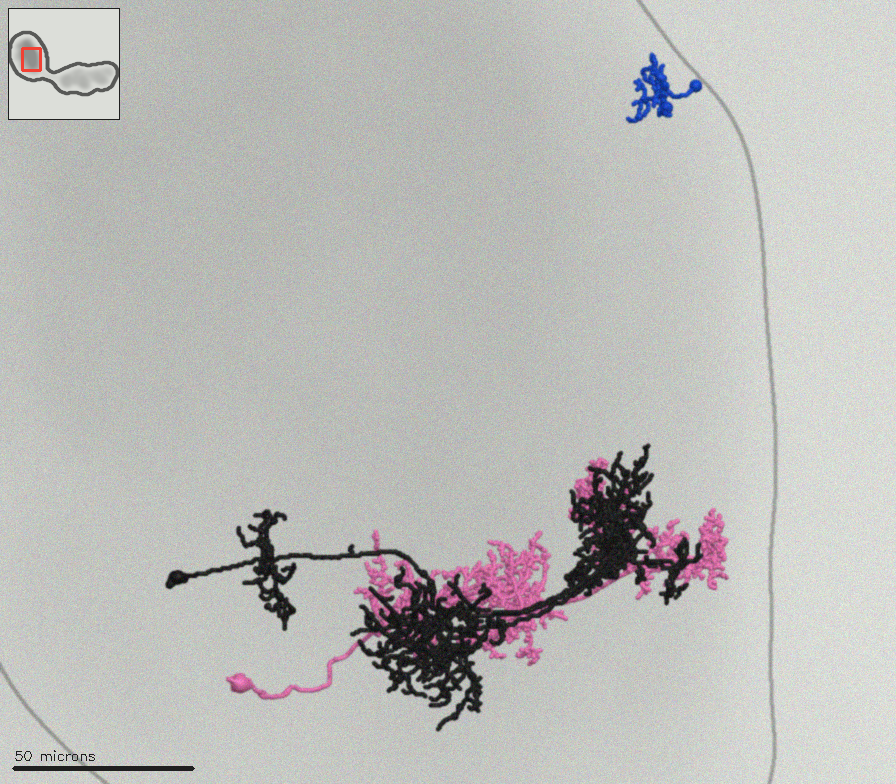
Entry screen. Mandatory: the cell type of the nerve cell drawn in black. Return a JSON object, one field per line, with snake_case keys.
{
 "cell_type": "TmY19a"
}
